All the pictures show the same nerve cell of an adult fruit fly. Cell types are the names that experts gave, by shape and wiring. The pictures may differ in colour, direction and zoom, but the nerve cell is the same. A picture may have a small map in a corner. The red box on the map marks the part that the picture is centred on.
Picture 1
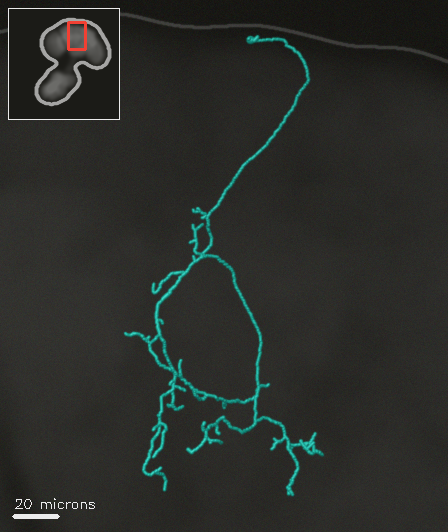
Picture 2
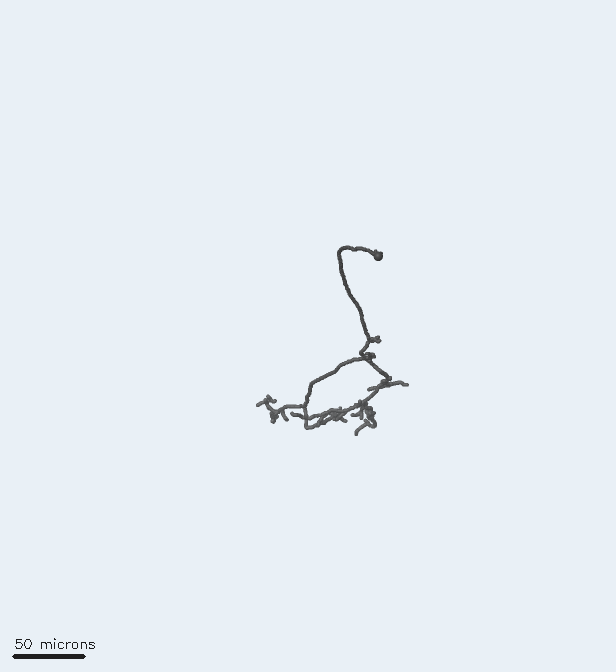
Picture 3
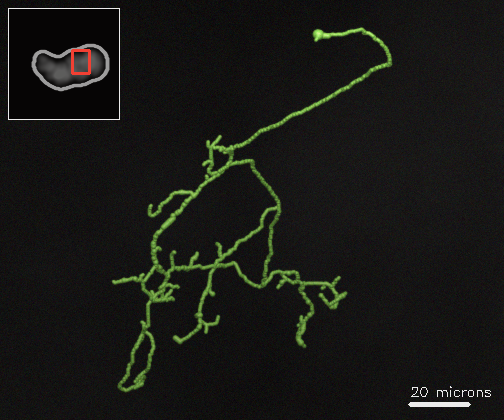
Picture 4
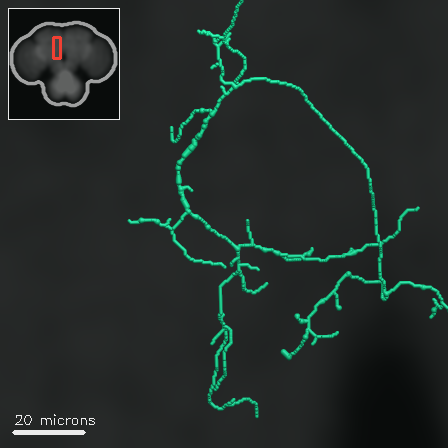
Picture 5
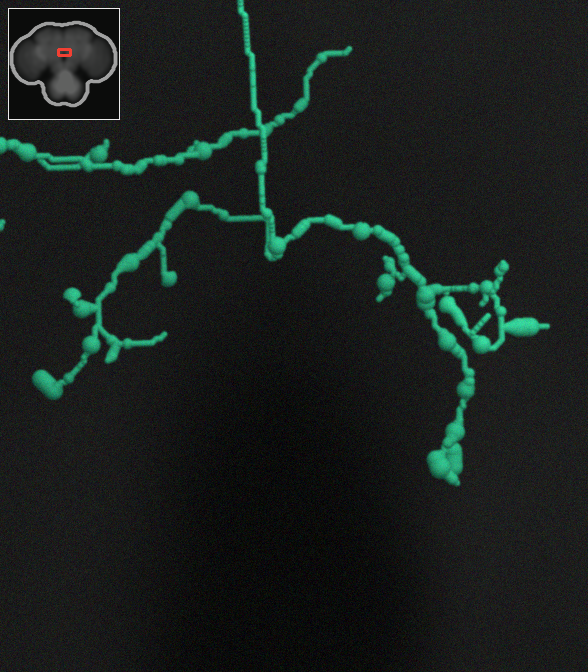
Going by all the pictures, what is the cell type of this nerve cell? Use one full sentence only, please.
The cell type PS005_a includes this nerve cell.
